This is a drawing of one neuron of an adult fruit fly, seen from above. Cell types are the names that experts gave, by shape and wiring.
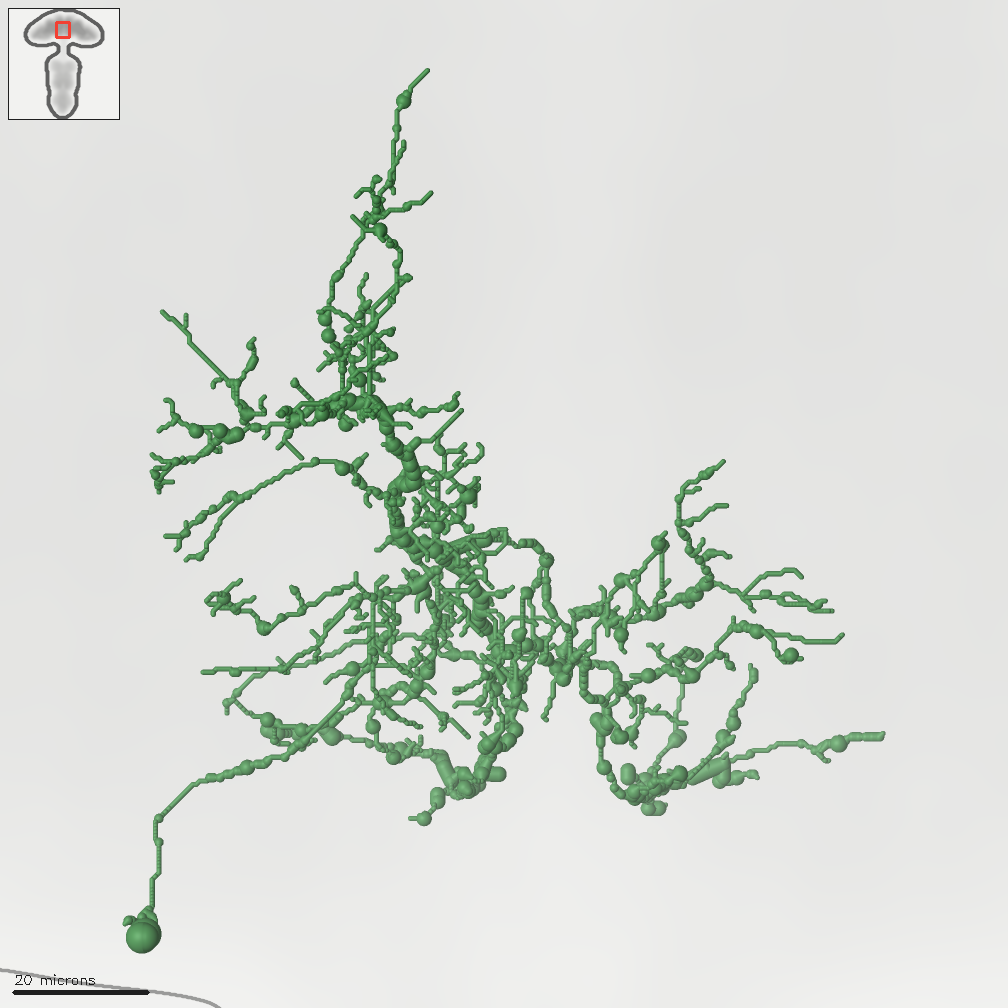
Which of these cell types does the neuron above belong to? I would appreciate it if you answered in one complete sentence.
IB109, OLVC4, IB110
It is IB110 that this neuron is, by cell type.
